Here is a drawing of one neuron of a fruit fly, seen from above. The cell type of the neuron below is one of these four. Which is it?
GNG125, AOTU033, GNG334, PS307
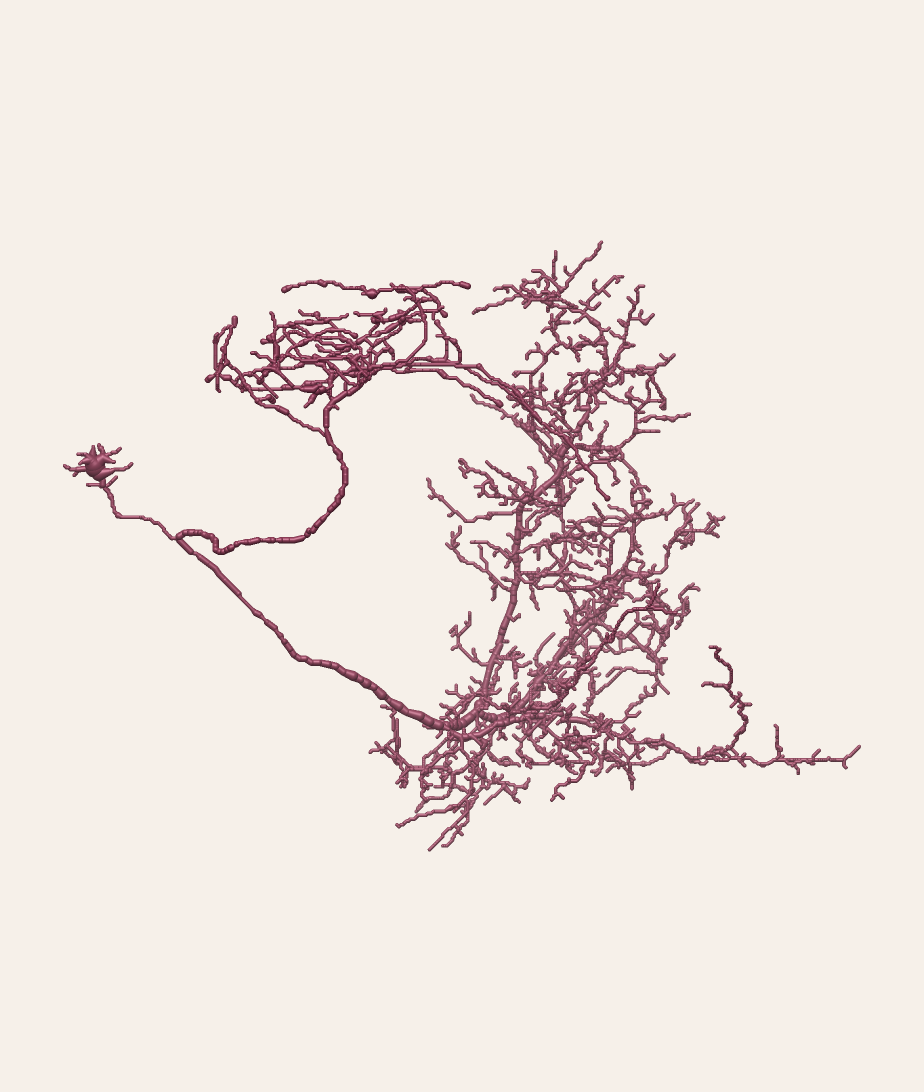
AOTU033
